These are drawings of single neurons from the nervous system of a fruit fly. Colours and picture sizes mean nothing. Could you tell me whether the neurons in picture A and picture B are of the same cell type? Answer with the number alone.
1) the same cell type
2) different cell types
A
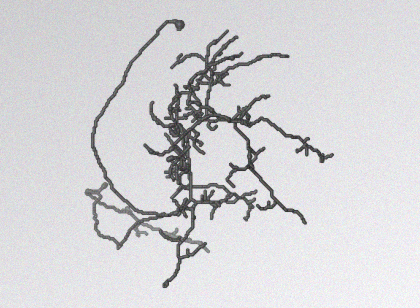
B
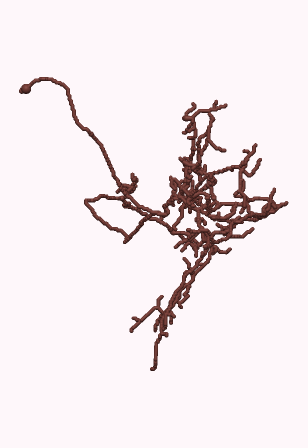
2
